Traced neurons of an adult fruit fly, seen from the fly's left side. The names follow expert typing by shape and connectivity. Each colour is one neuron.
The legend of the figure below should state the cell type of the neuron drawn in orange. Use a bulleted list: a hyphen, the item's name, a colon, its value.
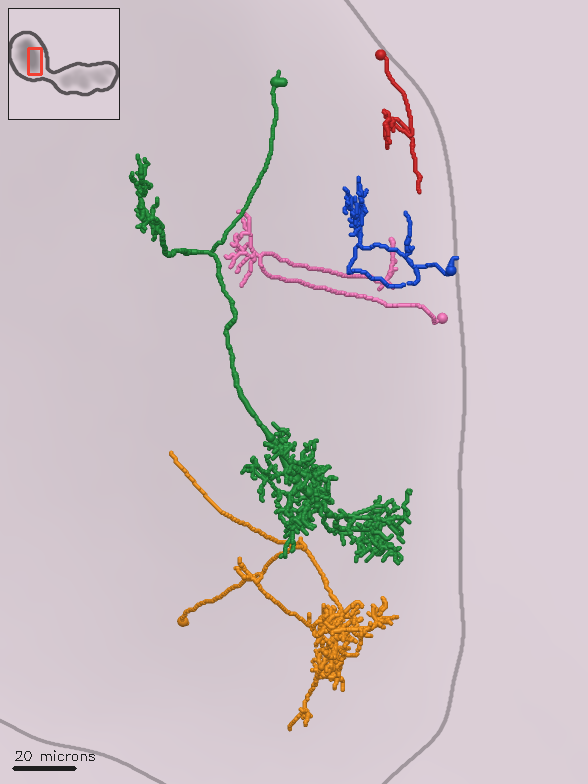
- cell type: TmY14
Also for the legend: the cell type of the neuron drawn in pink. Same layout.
- cell type: T5a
